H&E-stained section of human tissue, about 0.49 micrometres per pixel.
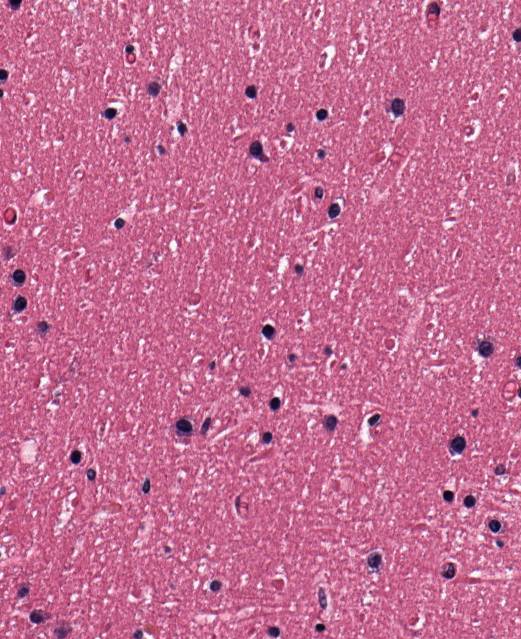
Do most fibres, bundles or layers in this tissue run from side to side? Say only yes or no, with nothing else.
No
